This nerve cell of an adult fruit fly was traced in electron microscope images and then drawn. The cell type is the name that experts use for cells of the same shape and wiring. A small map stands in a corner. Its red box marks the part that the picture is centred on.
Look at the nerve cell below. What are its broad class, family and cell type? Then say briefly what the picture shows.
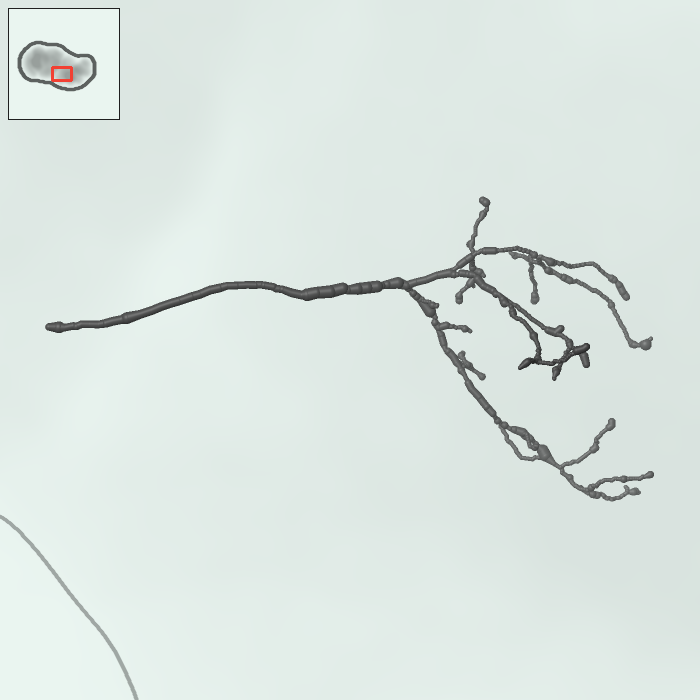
It is a sensory neuron entering the nerve cord. The name of its family is class mechanosensory proprioceptive. It is of cell type SNpp10. No cell body is drawn. In this view it is wider than it is tall.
